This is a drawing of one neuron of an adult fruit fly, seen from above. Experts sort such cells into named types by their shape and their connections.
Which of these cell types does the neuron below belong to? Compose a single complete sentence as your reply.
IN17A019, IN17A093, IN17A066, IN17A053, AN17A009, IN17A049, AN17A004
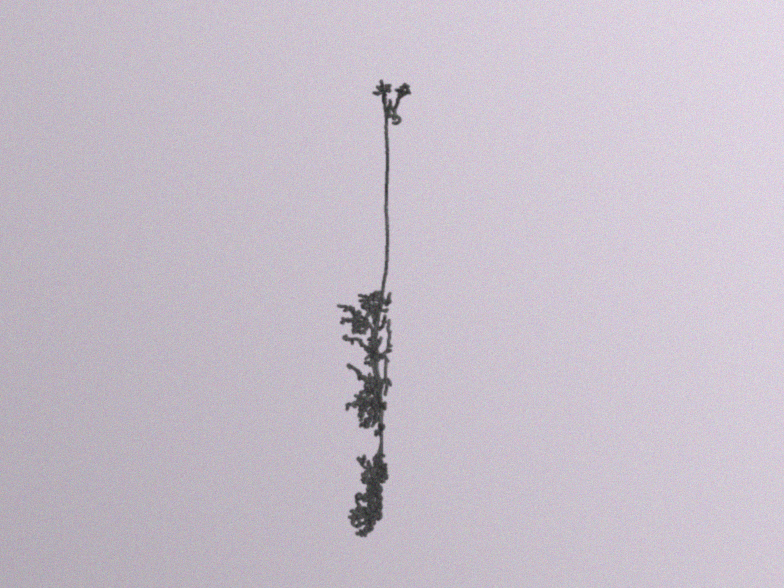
The single neuron here is of type AN17A009.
